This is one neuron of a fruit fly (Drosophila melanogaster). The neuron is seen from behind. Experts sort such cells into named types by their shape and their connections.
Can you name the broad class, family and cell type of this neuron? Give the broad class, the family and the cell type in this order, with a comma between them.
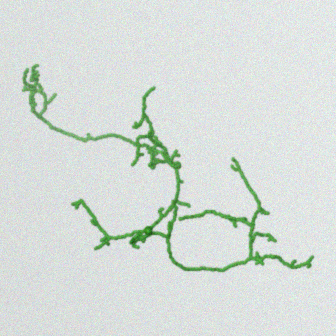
central-brain intrinsic neuron, hemilineage PSp3, CB1876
